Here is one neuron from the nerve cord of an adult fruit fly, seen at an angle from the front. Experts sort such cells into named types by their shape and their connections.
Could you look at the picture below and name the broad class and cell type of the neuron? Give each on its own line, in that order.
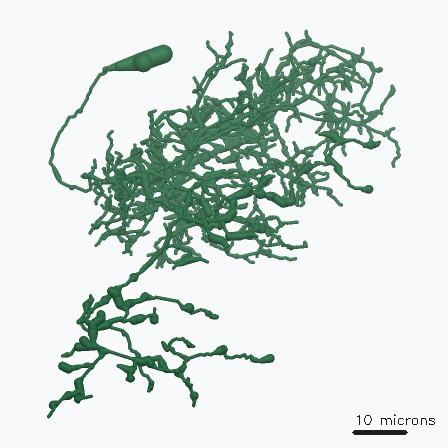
nerve-cord intrinsic neuron
INXXX247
